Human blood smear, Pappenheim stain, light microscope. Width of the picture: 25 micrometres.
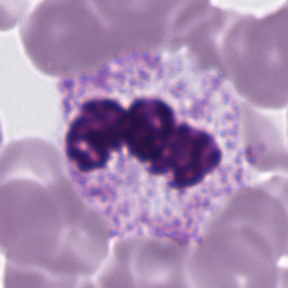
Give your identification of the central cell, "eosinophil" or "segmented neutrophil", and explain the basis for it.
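The answer is segmented neutrophil. Its nucleus is divided into three lobes lying in a row across the cell.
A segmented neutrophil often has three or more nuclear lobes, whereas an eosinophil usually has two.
The granules leave the lobes clearly outlined, and the dark purple, coarsely clumped chromatin sits in abundant pale cytoplasm surrounding the nucleus on all sides.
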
